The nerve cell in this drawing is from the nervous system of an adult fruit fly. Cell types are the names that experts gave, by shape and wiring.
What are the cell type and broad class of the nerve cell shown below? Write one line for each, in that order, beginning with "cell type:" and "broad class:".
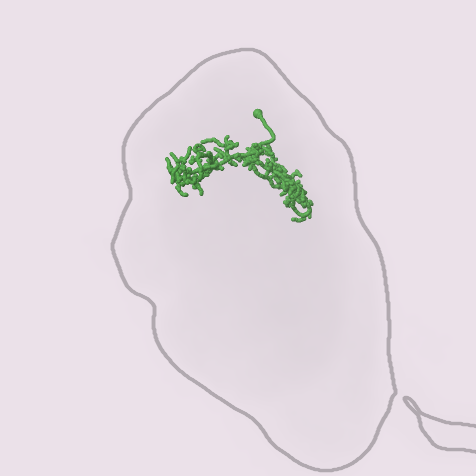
cell type: ATL040
broad class: central-brain intrinsic neuron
